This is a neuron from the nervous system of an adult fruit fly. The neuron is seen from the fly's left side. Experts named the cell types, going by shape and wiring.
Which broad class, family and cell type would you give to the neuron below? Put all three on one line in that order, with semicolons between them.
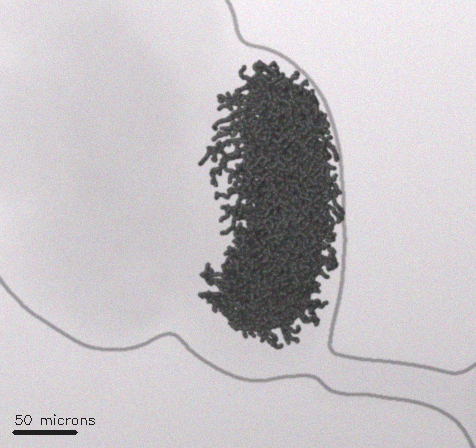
optic-lobe intrinsic neuron; Am; Am1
